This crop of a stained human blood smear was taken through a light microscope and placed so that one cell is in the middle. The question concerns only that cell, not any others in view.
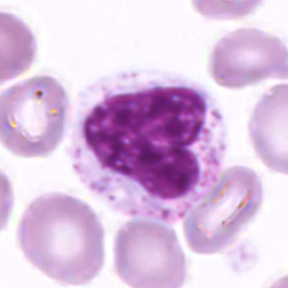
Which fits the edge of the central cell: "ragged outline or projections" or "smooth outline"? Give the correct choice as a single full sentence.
This cell's outline is not rough but smooth.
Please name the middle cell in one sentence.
The crop centres on a single cell, and that cell is a band neutrophil.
